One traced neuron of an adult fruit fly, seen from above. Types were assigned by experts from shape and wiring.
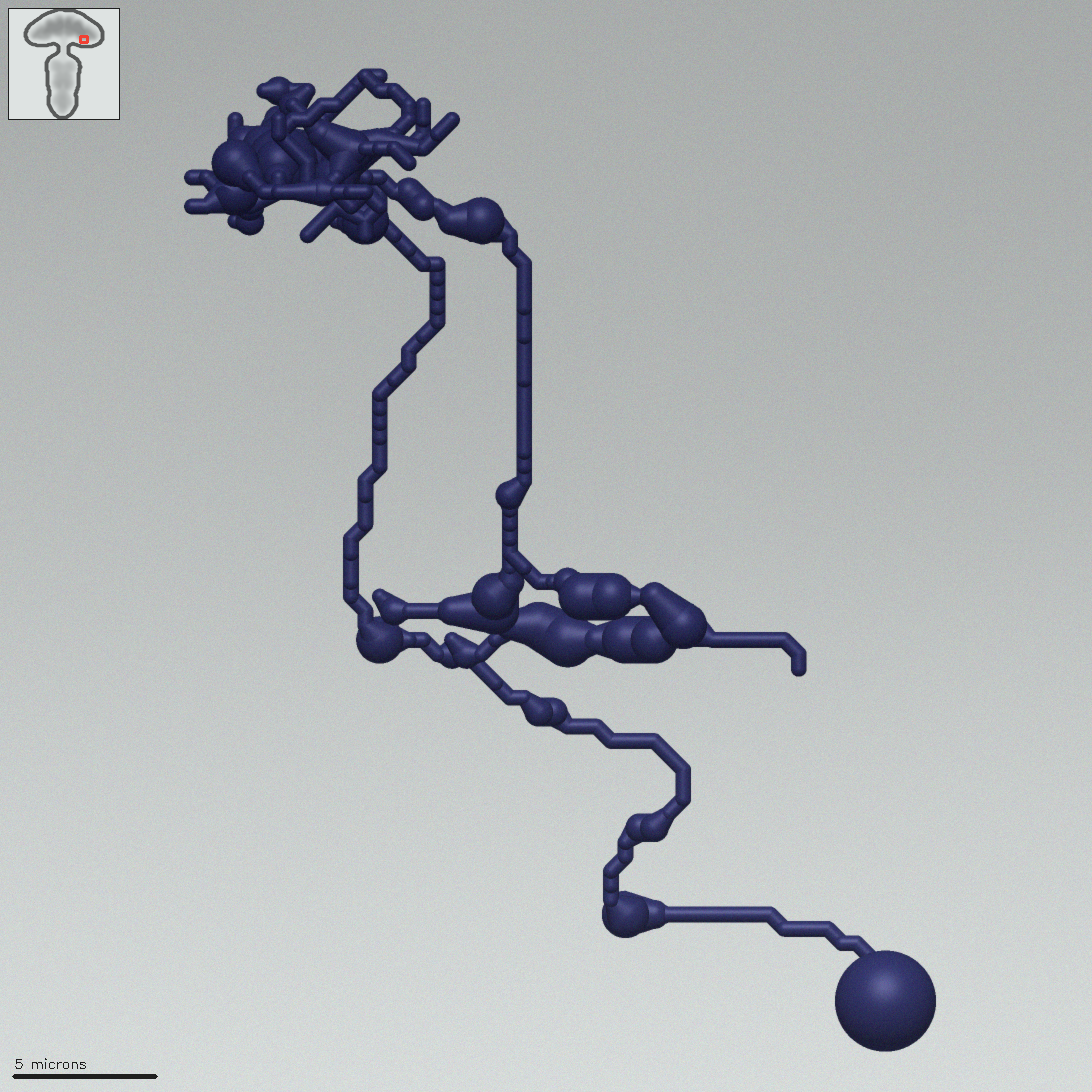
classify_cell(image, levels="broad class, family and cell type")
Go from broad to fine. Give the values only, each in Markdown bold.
**optic-lobe intrinsic neuron**, **T**, **T5d**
